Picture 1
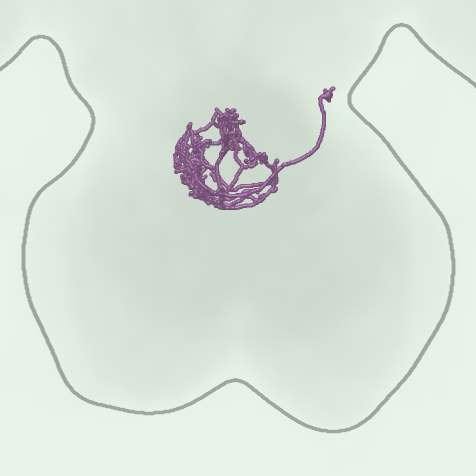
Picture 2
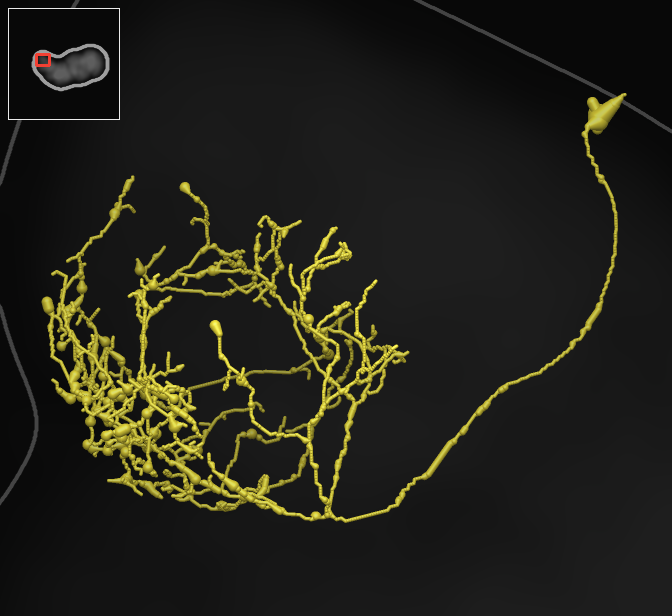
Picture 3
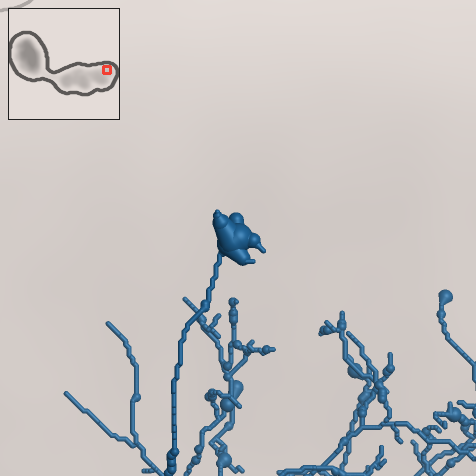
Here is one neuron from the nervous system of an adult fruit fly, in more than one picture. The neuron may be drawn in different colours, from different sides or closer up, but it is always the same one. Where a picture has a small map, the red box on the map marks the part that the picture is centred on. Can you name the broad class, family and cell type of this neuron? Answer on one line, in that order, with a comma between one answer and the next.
nerve-cord intrinsic neuron, hemilineage 14A, IN14A020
